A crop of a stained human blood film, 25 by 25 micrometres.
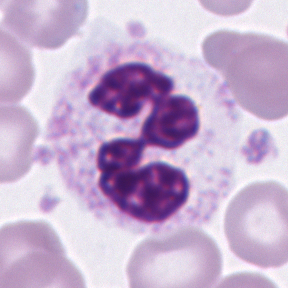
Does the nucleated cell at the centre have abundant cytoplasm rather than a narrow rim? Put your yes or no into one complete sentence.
Yes, the cytoplasm of this cell is abundant.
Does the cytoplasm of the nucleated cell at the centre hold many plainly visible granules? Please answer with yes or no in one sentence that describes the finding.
Yes, many visible granules are held in the cytoplasm of the cell.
